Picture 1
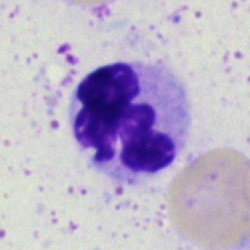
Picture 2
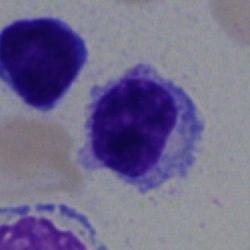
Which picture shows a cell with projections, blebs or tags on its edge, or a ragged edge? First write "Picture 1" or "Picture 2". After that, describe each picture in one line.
Picture 2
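What picture 1 shows: The cell outline is round and smooth.
What picture 2 shows: The cell outline is irregular, with a ragged, fringed margin rather than a smooth edge.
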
